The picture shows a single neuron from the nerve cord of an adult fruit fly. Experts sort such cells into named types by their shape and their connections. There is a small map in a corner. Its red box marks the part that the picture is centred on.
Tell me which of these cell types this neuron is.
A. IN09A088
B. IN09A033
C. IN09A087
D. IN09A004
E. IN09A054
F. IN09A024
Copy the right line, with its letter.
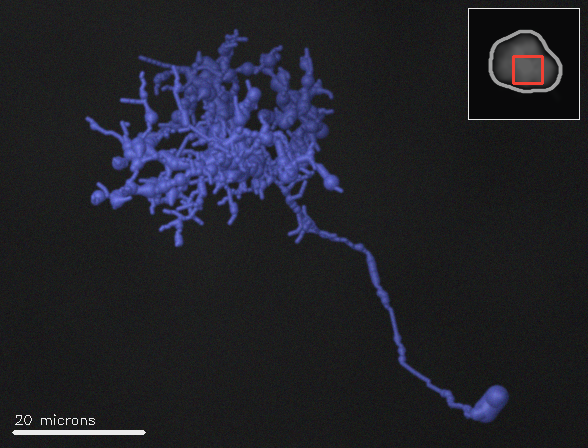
F. IN09A024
